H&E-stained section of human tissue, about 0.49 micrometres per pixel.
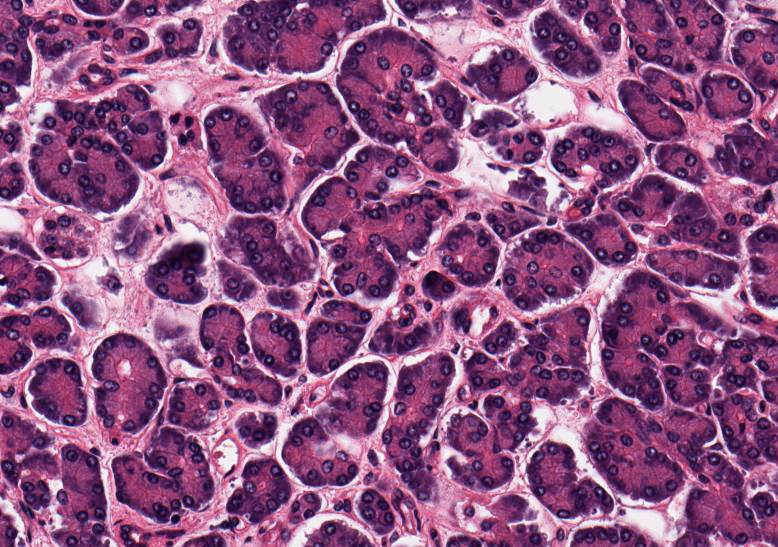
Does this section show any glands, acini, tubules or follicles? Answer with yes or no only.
Yes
